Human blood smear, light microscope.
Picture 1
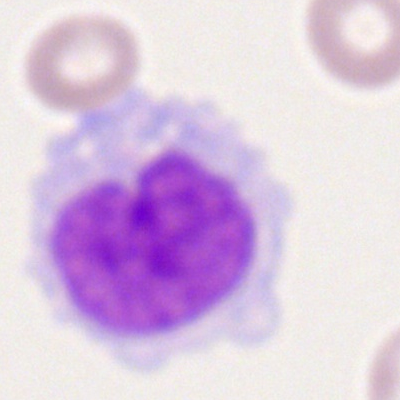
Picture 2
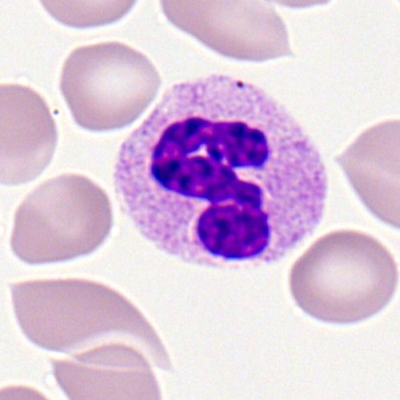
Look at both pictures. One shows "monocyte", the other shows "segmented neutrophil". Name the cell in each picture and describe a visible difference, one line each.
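Picture 1 – monocyte. No distinct granules are visible in the cytoplasm.
Picture 2 – segmented neutrophil. Fine, small lilac granules are scattered evenly through the cytoplasm.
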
